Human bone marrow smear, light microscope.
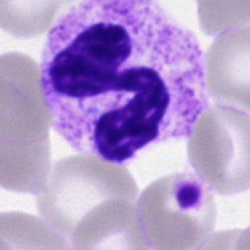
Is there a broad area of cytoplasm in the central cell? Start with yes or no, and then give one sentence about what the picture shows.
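Yes. The cytoplasm is plentiful and pale lilac-pink.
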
